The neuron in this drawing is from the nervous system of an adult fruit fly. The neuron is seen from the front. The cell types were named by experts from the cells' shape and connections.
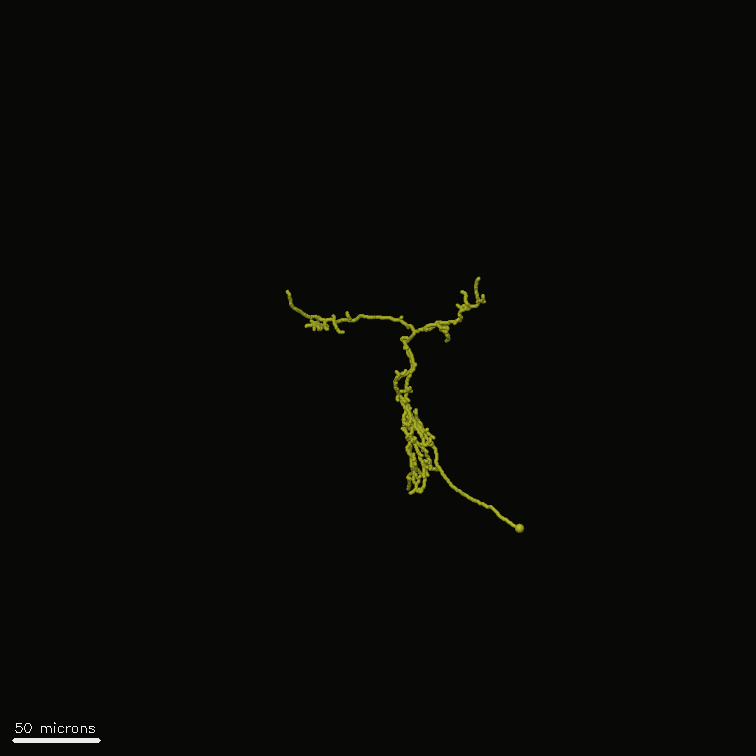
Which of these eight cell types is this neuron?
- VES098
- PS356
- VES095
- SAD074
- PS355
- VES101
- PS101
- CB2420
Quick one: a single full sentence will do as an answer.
Under cell type classification, the neuron is VES101.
